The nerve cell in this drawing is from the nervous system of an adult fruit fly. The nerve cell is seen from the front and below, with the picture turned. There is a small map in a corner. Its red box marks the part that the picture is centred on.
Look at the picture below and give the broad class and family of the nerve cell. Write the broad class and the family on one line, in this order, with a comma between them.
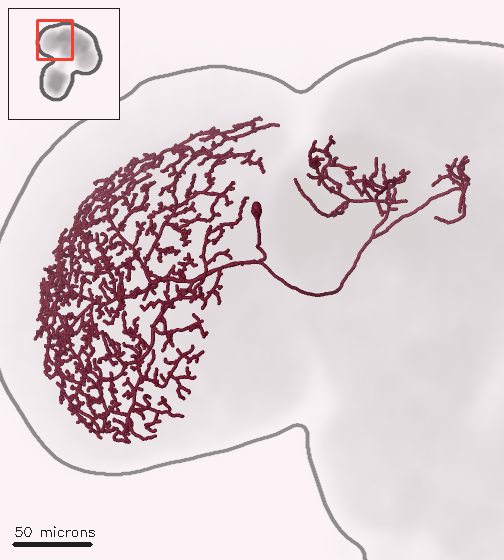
visual projection neuron, MeVP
